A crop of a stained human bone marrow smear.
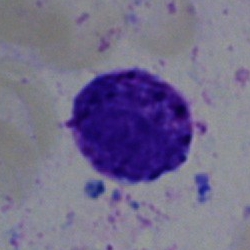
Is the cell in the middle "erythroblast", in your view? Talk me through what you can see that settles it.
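Roughly round, no clear vacuoles: nothing decisive yet. The whole cell is deep violet-purple, with darker, almost black spots scattered over it.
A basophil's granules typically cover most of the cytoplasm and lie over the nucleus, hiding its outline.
So that look goes with basophil.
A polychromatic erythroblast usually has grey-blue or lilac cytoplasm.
Deep violet-purple throughout is not that tint, so it counts against erythroblast. A small pointed tag juts from the left edge. The name that fits is basophil, not erythroblast.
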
